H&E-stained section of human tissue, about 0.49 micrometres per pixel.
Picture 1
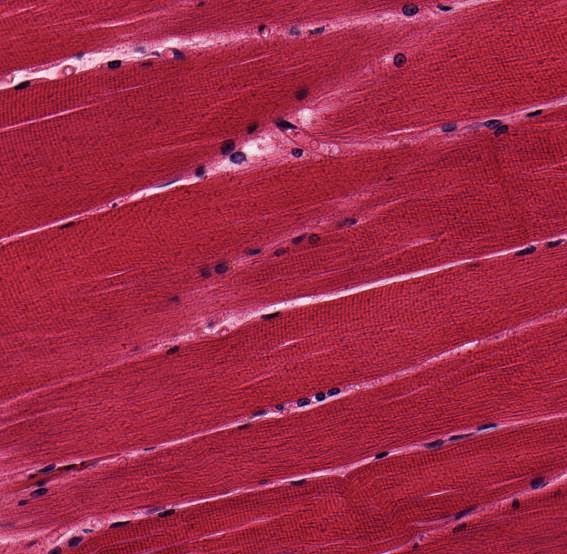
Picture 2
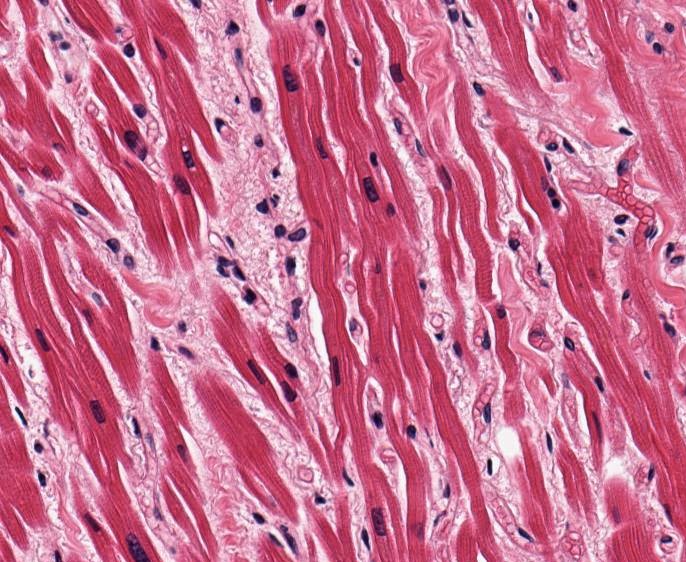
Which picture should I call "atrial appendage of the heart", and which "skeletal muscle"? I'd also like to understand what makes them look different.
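The skeletal muscle is in picture 1; the atrial appendage of the heart is in picture 2. Picture 1 consists of long parallel fibres running diagonally across the whole field from lower left to upper right, with fine cross-striations across their width. Their nuclei are flattened and lie at the fibre edges, whereas the nuclei in picture 2 are single, oval and central. Some fibres in picture 2 branch and join neighbouring fibres. Its muscle bundles are separated by loose, pale pink, wispy connective tissue containing scattered small dark nuclei. Cytoplasm stains deep pink-red in picture 1 and deep red-pink with eosin in picture 2.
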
